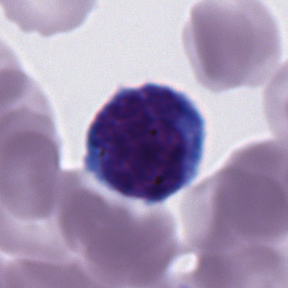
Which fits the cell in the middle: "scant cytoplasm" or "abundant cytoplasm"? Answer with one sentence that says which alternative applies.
Scant cytoplasm surrounds the nucleus of this cell.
